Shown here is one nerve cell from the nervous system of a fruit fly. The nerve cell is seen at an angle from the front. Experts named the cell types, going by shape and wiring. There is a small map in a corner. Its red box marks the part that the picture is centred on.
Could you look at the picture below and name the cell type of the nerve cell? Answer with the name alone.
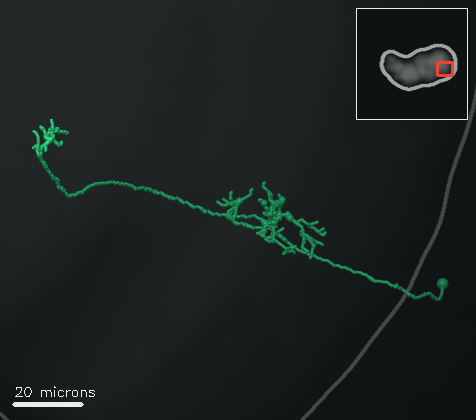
Tm5b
